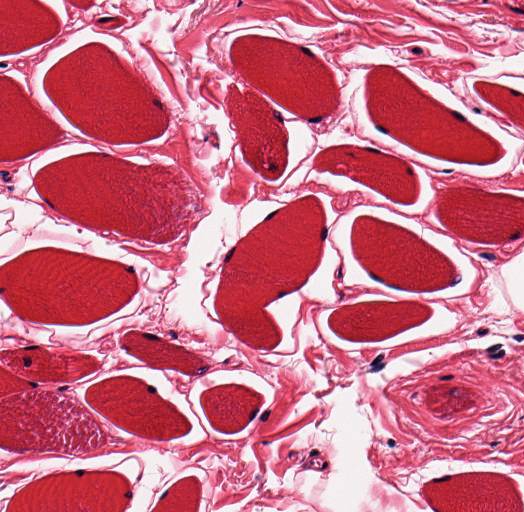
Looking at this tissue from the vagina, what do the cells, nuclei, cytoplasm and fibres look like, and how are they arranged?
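Dark, flattened muscle nuclei are located at the fibre edges. The fibre cytoplasm stains deep red and even. Fibre profiles vary clearly in size across the field. On the left side, a few fibres show a fine stippled pattern of myofibril bundles.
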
